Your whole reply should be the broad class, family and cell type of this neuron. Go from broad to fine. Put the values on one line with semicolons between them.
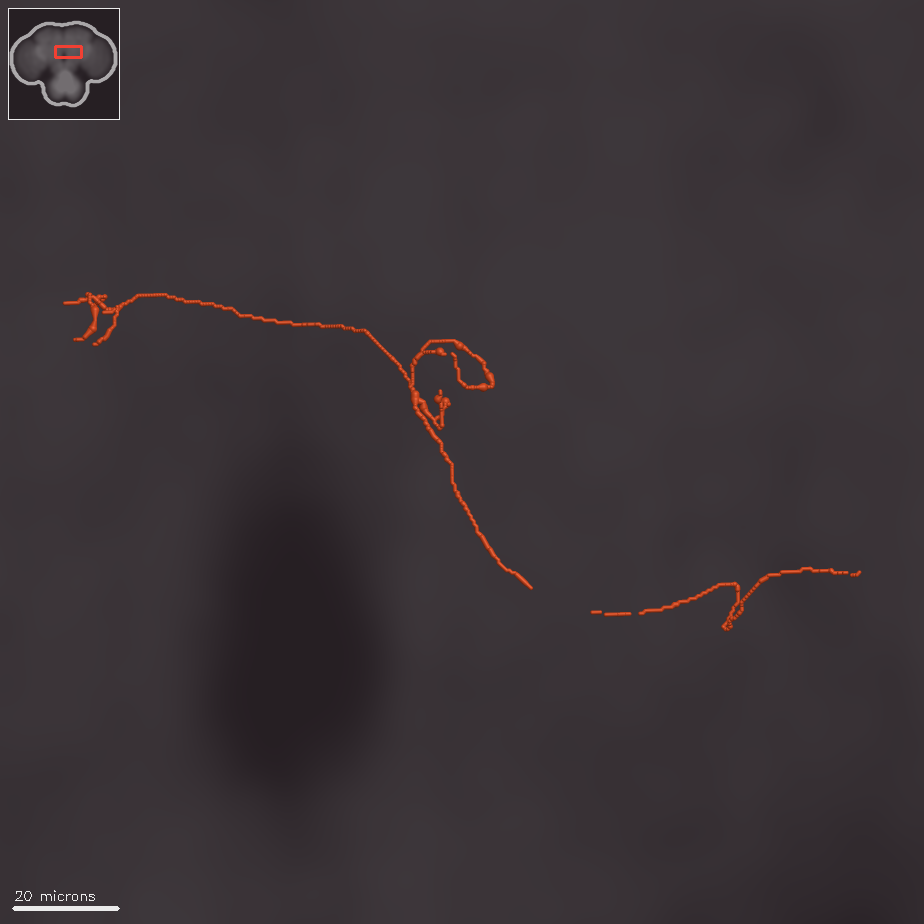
sensory neuron entering the brain; class olfactory; ORN_DM6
